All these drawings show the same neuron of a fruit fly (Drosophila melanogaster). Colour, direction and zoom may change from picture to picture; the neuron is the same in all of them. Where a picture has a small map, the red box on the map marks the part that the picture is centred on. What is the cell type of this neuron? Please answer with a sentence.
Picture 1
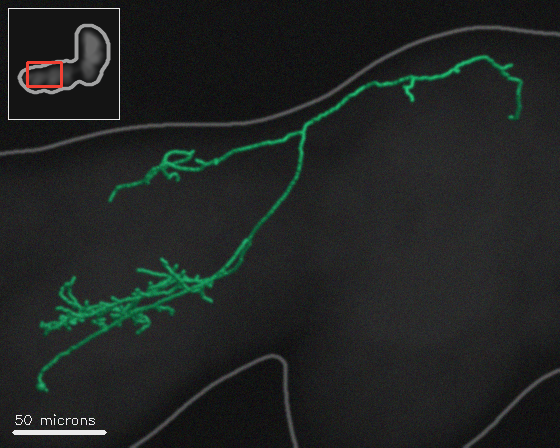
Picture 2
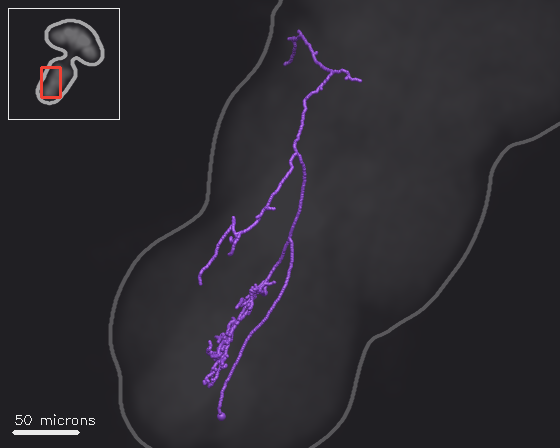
The cell type is IN06B070.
